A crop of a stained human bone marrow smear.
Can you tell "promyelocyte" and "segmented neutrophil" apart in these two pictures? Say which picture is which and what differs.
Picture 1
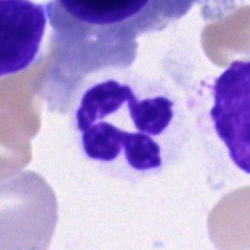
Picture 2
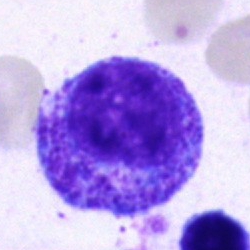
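The segmented neutrophil is in picture 1, the promyelocyte in picture 2. Both have a round outline, only roughly so in the segmented neutrophil. In the segmented neutrophil, the chromatin is dense, clumped and dark purple.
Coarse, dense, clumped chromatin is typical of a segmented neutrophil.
Its cytoplasm is pale, with only a faint lilac tinge. In the promyelocyte, the nucleus sits toward the top of the cell. A few loose purple granules lie outside this cell, just below its lower edge.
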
